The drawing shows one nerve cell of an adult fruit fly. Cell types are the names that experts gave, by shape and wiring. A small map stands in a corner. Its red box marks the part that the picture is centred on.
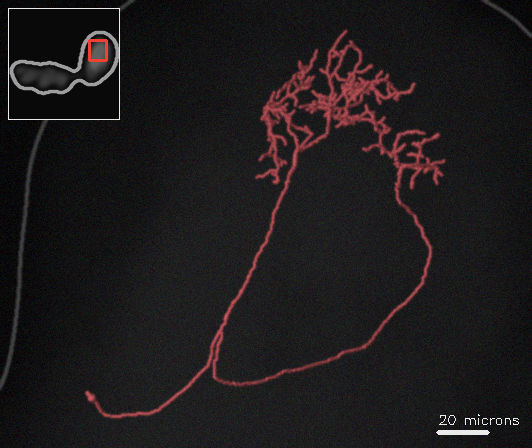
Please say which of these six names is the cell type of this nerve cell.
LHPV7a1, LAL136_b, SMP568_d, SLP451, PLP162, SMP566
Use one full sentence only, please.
It is the cell type SMP566 to which this nerve cell belongs.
